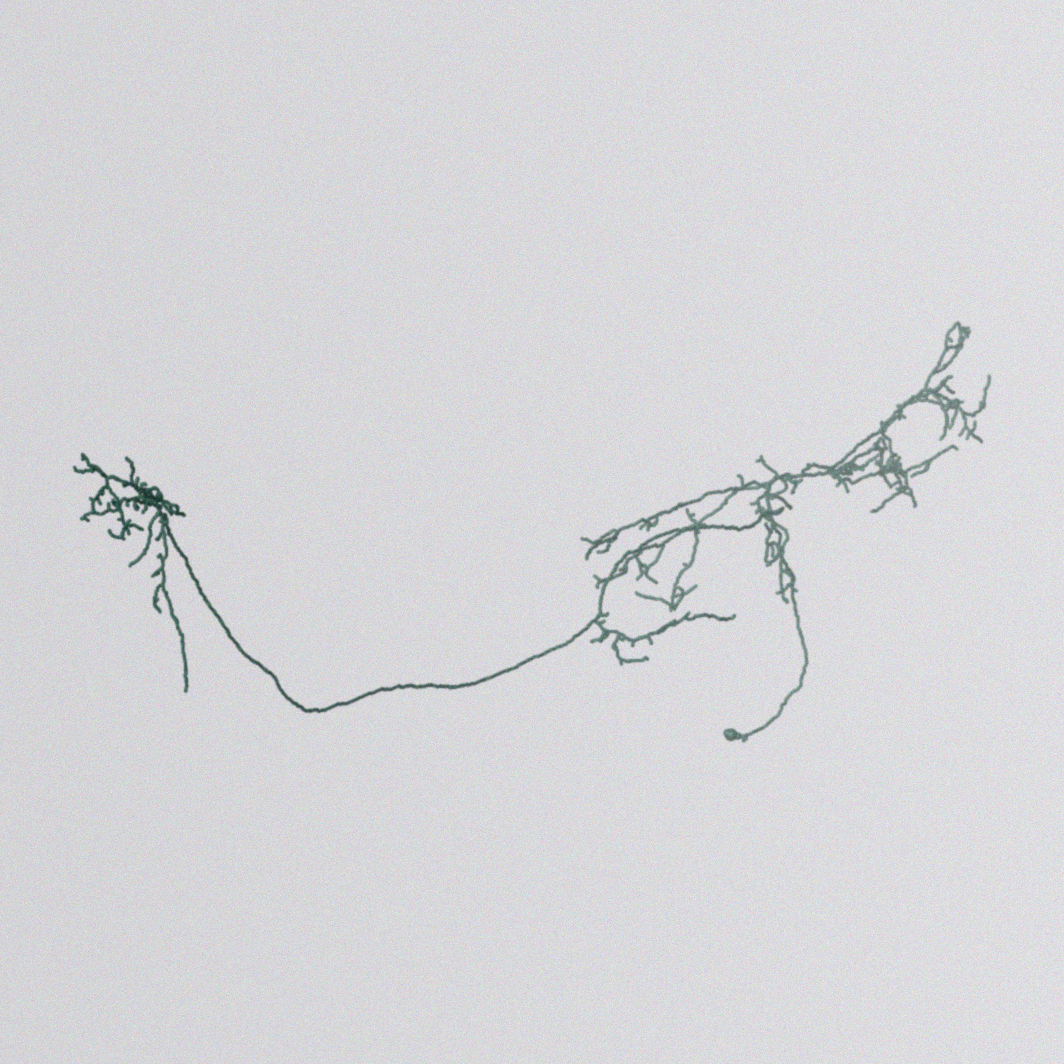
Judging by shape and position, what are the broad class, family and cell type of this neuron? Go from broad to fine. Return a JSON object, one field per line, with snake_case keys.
{
 "broad_class": "ascending neuron",
 "family": "hemilineage 06B",
 "cell_type": "AN06B012"
}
